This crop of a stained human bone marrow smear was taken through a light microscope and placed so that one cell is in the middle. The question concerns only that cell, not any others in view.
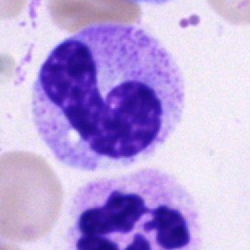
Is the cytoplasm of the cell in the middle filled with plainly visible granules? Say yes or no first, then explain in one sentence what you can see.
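Yes. Fine pink-violet granules are scattered throughout the cytoplasm.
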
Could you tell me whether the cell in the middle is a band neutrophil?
yes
